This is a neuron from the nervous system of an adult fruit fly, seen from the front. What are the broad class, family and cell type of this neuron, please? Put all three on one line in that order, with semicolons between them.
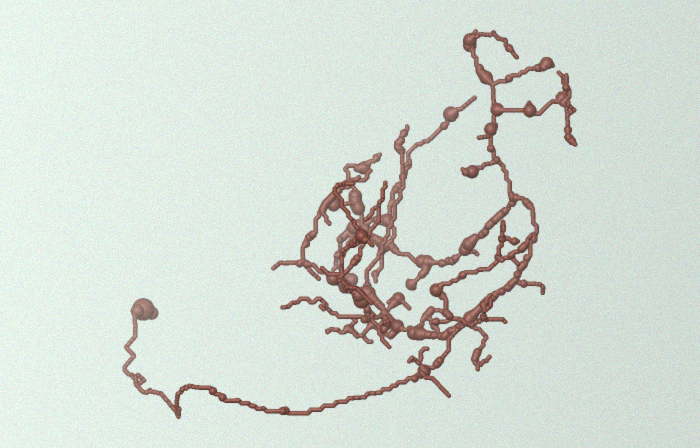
nerve-cord intrinsic neuron; hemilineage 13B; IN13B099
